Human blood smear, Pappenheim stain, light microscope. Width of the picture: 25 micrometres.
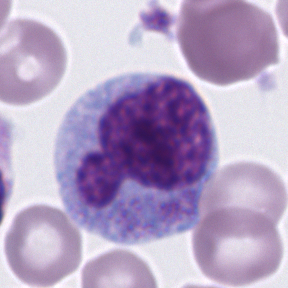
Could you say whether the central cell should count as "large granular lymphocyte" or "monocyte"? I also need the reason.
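This is a monocyte, not a large granular lymphocyte.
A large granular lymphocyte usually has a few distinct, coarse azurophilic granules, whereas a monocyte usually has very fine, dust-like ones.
Here, fine, dust-like pinkish-violet granules lie in the pale greyish blue cytoplasm.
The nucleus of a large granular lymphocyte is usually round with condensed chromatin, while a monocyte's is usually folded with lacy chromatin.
This nucleus, toward the upper right, has a deep notch on its lower edge rather than a round shape. The cell measures about 15 micrometres across.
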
